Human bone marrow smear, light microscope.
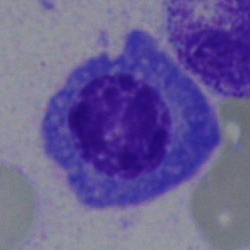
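Plasma cell, the central cell of a stained human bone marrow smear. The outline is irregular, with a rounded bulge at the top. The chromatin is clumped, with small pale gaps between the clumps. Deep blue cytoplasm shows a paler band around the nucleus.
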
